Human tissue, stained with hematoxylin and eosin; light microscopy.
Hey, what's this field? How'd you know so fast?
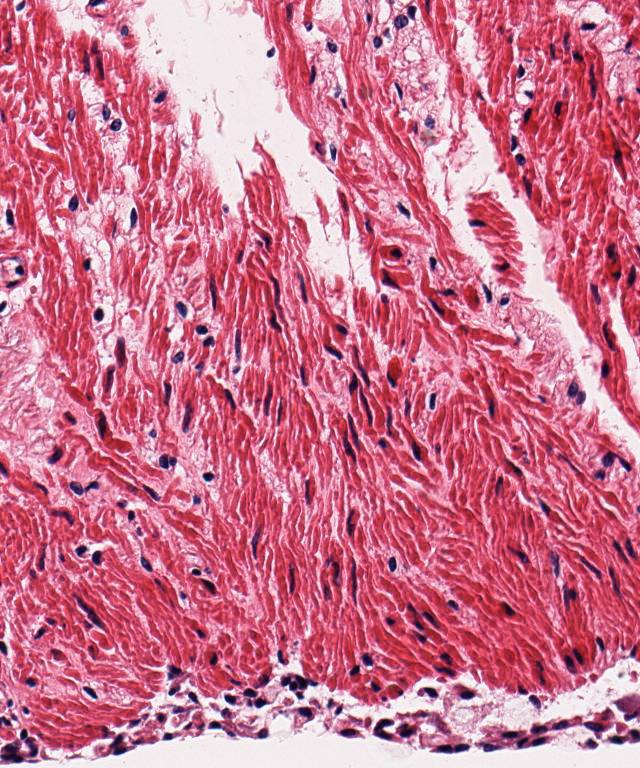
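The field mainly shows smooth muscle. Its fibres have deeply eosinophilic, red-pink cytoplasm, and their dark, elongated nuclei lie along the length of the fibres.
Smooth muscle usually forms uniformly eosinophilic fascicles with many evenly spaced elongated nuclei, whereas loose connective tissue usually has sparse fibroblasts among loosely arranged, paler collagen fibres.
A thin band of loose tissue with many small, dark, round nuclei runs along the bottom edge, and no epithelium or glands are present.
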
